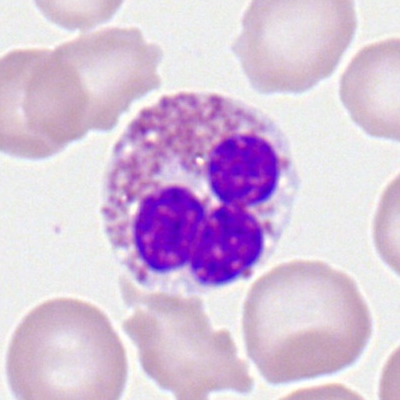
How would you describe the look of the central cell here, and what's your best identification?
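A smooth, round outline encloses this cell. Its chromatin is dense and deep purple, marked by small paler spots, and the nuclear lobes show no visible nucleoli. A few small clear vacuoles sit in the pale cytoplasm between the granules. This is an eosinophil.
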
